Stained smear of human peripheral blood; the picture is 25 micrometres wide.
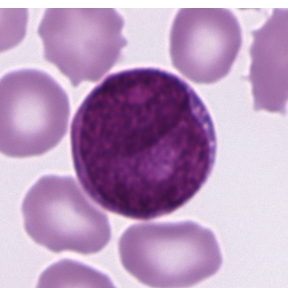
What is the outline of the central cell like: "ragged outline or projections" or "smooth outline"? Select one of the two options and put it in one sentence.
Along its outline, the cell is smooth, with no projections.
